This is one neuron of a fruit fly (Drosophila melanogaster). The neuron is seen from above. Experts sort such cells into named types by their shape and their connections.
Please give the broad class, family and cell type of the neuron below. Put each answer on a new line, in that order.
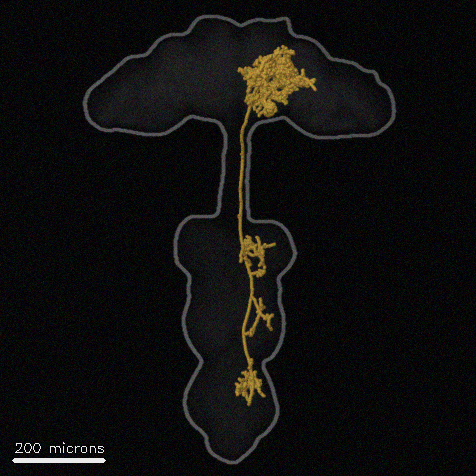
descending neuron
pIP
pIP1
